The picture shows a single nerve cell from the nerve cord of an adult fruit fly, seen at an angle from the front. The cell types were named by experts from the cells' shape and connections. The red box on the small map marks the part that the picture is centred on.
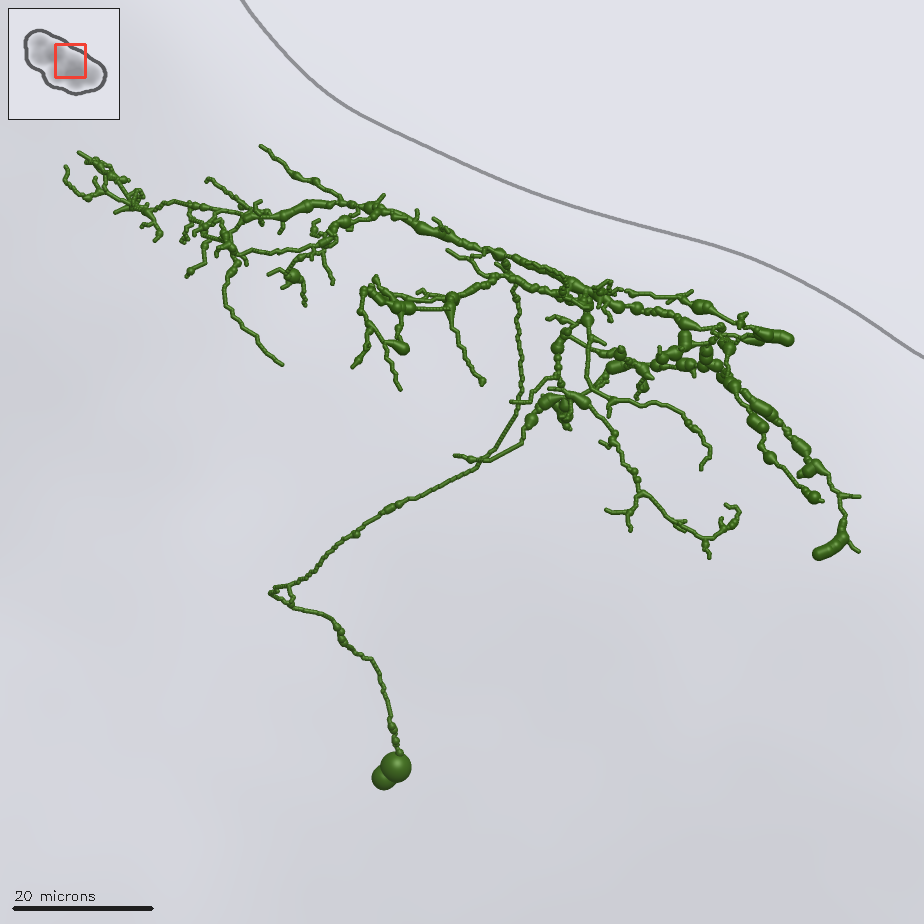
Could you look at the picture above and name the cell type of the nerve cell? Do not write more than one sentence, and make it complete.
This nerve cell is an instance of the cell type IN03B070.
